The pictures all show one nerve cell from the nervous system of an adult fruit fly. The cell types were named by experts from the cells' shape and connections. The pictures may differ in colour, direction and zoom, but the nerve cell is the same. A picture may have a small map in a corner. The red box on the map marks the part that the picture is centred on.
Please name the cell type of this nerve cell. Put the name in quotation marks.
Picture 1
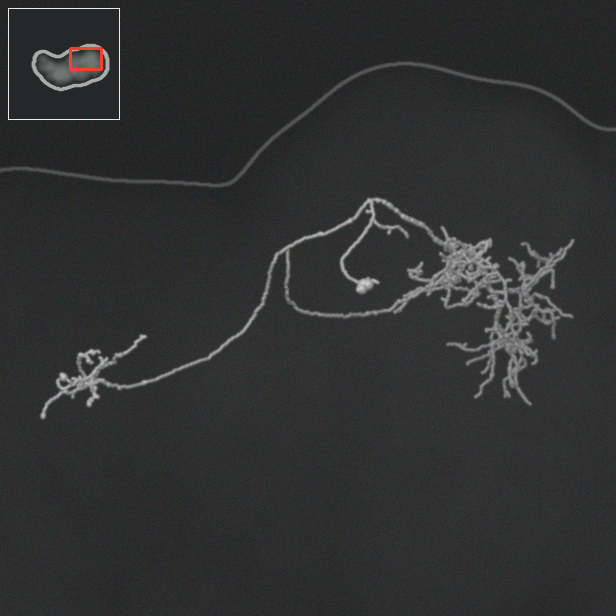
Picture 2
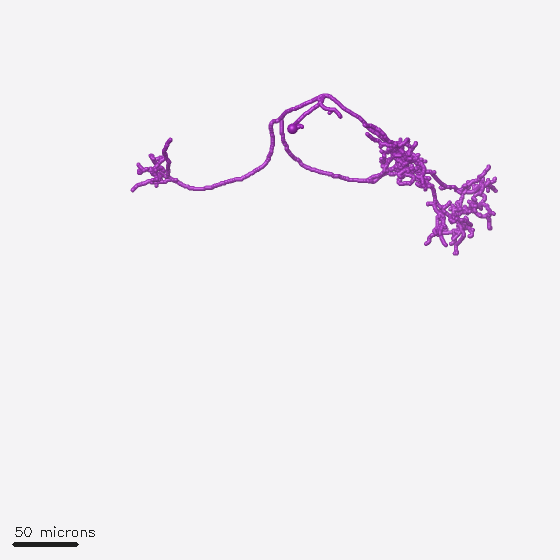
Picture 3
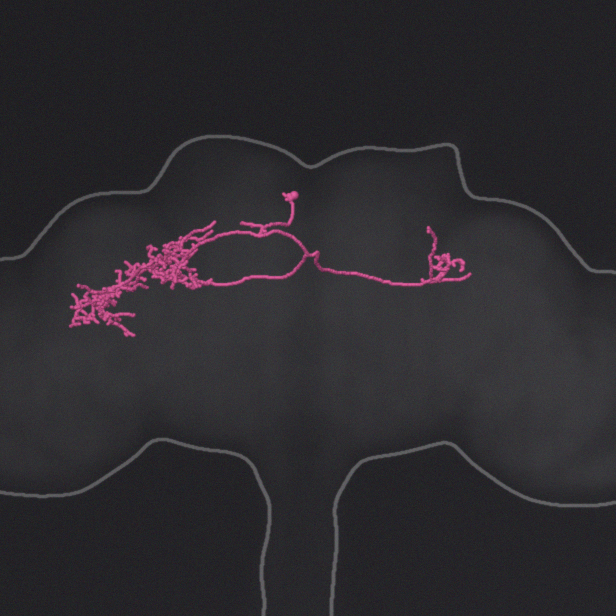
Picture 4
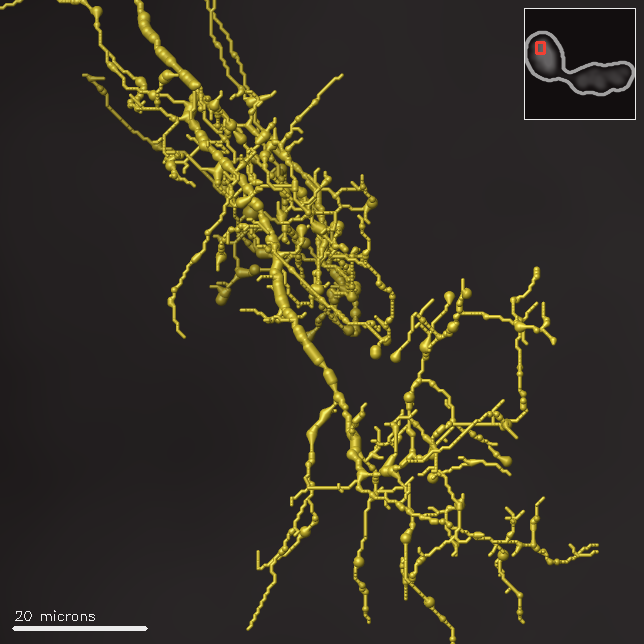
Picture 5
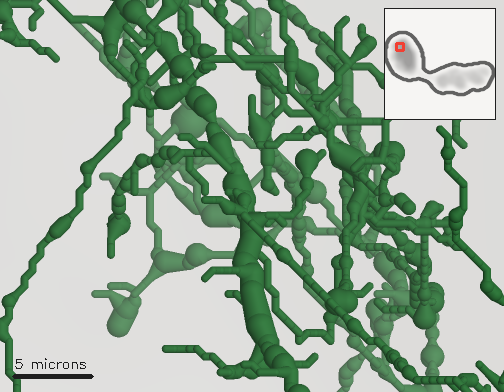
"SIP101m"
